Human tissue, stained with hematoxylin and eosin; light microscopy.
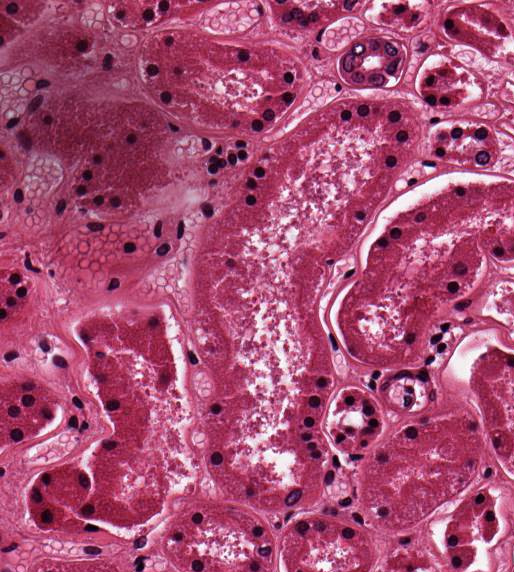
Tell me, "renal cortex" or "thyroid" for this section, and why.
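That's renal cortex. Looking across it, I see closely packed tubules cut in various planes with very little interstitium between them. Most of the large ones are lined by cells with abundant granular eosinophilic cytoplasm and round dark nuclei. Small round tubules at upper and lower right have cuboidal cells with paler cytoplasm and more crowded nuclei.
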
